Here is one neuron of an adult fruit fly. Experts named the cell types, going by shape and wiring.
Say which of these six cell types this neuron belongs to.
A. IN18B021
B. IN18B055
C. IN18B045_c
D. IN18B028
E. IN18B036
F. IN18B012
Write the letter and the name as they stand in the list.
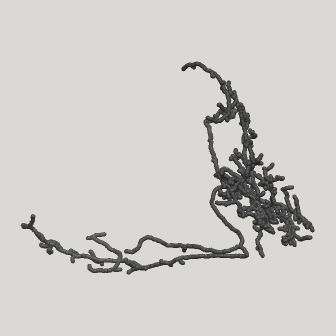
D. IN18B028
